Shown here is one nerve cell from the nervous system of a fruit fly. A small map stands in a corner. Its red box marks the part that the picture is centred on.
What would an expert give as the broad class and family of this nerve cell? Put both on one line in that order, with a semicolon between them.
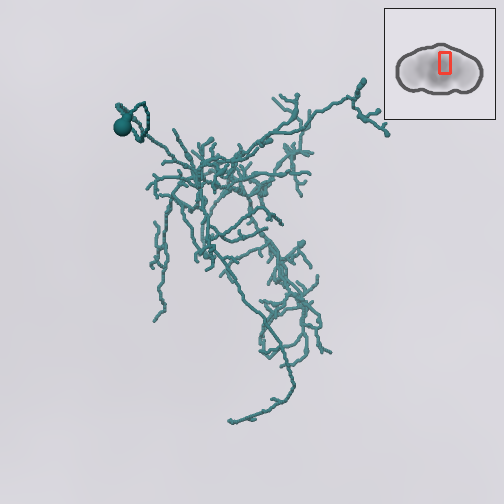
nerve-cord intrinsic neuron; hemilineage 04B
